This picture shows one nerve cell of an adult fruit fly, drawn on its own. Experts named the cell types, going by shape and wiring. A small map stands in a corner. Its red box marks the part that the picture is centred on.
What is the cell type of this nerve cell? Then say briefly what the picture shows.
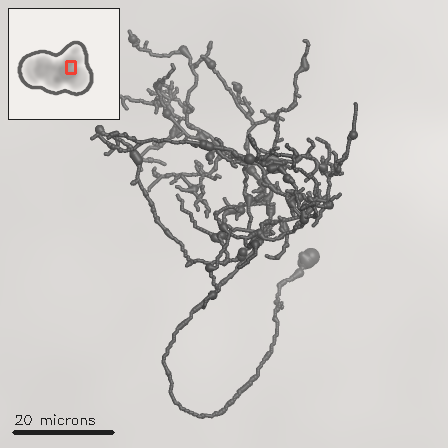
It is of cell type LHAV4g1. Its broad class is central-brain intrinsic neuron. From top to bottom in the picture it spans about 80 microns. The picture shows dozens of branch ends.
